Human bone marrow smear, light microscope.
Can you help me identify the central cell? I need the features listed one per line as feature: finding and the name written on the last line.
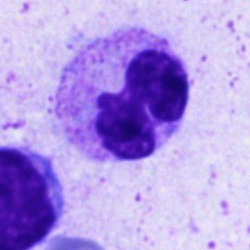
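Nucleus: sits over toward the right side
Chromatin: dark purple, densely clumped
Cytoplasm: plenty of it, pale pinkish-lilac
Granules: fine and lilac, sprinkled through the cytoplasm
Name: segmented neutrophil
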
